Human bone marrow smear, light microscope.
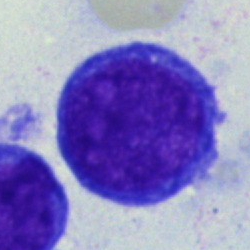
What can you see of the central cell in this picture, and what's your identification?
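Roughly round in outline, the cell has deep blue cytoplasm in which no granules are visible. Along its right margin, small irregular bulges project outward. It is a proerythroblast.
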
